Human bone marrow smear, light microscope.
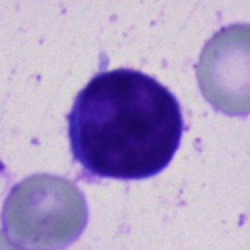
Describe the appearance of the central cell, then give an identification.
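Nucleus fills nearly the entire cell, which has a round outline. Chromatin dense, dark purple throughout. Cytoplasm at most a very thin rim at the cell edge. Lymphocyte.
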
